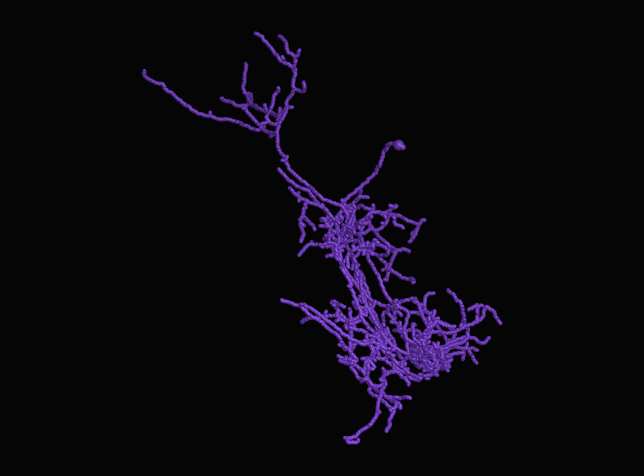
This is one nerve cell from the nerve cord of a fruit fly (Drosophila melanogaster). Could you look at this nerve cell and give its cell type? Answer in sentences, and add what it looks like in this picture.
It is of cell type IN12A031. This is a nerve-cord intrinsic neuron. Dozens of branch ends can be seen. As drawn here it is about as wide as it is tall.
